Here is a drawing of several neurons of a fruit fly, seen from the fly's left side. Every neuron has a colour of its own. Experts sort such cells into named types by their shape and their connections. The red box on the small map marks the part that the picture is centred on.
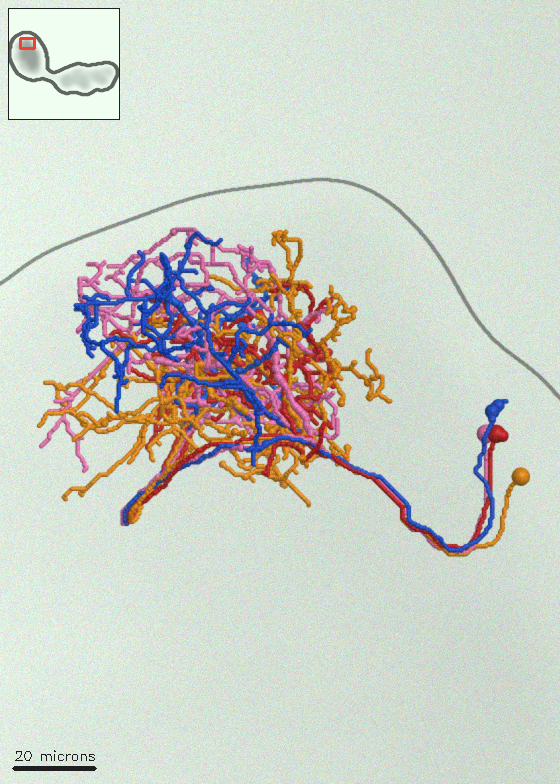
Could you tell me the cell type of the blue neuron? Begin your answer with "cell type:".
cell type: SMP509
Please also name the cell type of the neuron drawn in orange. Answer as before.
cell type: SMP513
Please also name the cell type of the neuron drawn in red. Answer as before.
cell type: SMP518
